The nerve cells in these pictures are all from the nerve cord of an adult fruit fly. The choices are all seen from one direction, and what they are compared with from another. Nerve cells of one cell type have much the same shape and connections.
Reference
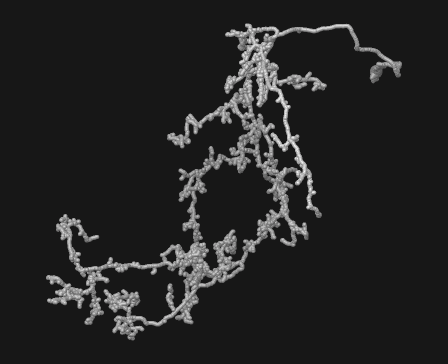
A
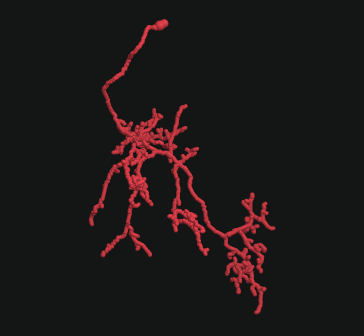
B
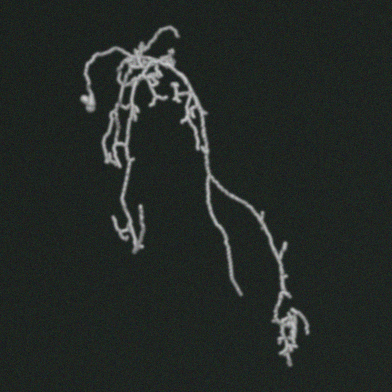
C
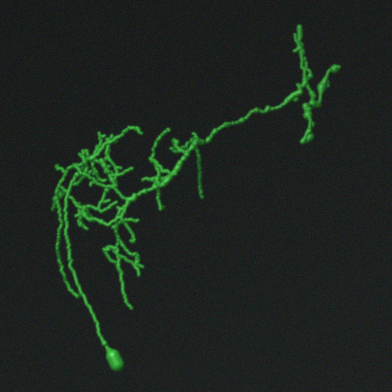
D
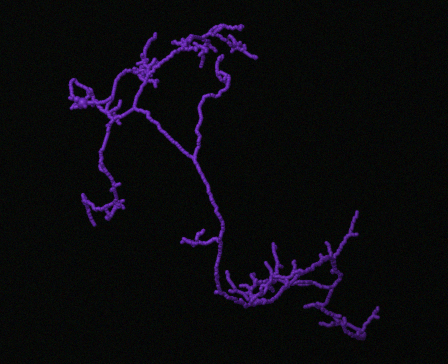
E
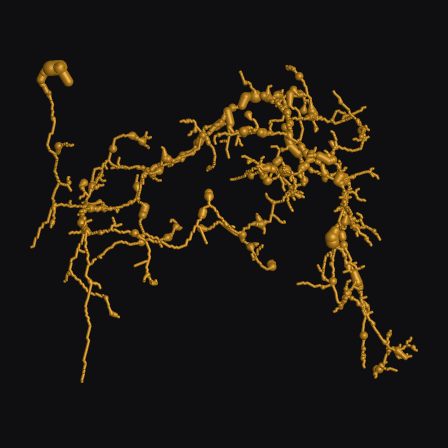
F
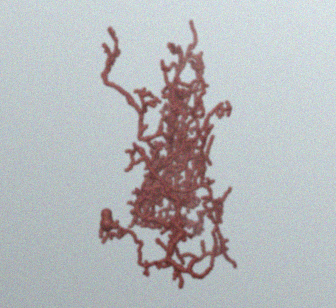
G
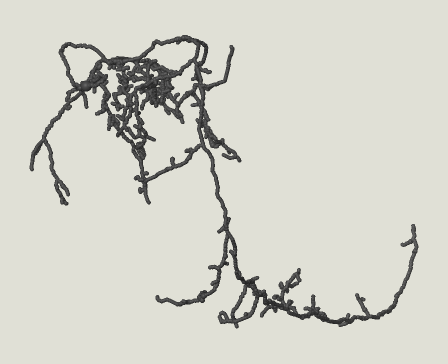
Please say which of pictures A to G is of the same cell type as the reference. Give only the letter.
E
